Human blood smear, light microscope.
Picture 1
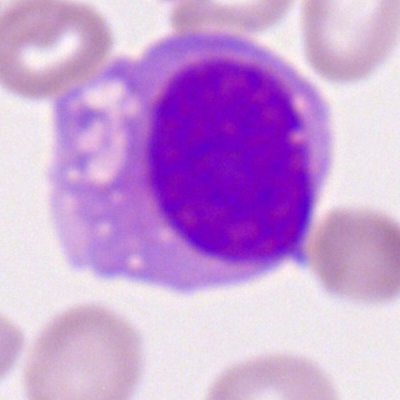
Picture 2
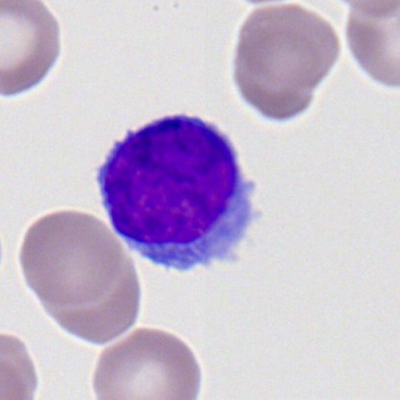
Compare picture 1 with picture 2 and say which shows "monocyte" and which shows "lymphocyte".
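The monocyte is in picture 1, and the lymphocyte is in picture 2. Item one, amount of cytoplasm: the monocyte has a broad area of it, chiefly to the left of the nucleus, while the lymphocyte has only a scant rim, showing mainly at the lower right.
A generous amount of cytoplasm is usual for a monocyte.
Item two, vacuoles: several small clear ones are clustered in the left part of the monocyte's cytoplasm.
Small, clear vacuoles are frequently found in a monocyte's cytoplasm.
Item three, outline: the monocyte's is irregular and somewhat angular, whereas the lymphocyte is small and roughly round, its border frayed with fine irregular projections at the lower right. Item four, chromatin: deep purple throughout in the monocyte, dark purple and densely clumped in the lymphocyte.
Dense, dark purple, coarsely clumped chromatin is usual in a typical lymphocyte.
Item five, granules: the monocyte shows no distinct dark purple granules, and none are visible in the lymphocyte.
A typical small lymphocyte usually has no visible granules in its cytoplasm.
Lastly, the lymphocyte's cytoplasm is pale blue, no nucleoli can be seen in its nucleus, and a red cell touches the right edge of the monocyte.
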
